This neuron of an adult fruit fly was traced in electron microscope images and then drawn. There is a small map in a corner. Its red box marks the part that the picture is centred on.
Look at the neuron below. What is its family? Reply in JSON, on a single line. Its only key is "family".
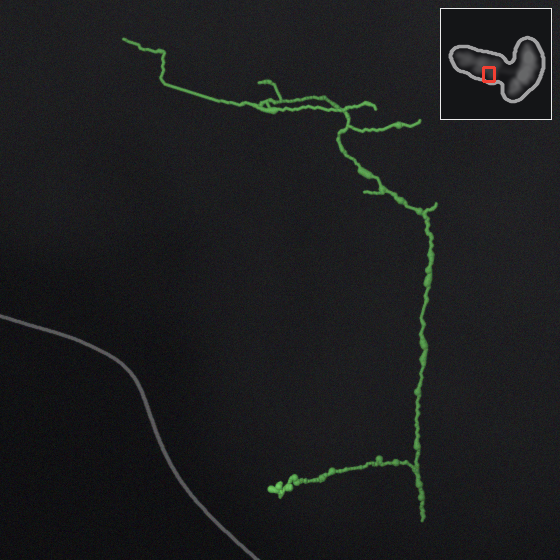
{"family": "class mechanosensory proprioceptive"}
